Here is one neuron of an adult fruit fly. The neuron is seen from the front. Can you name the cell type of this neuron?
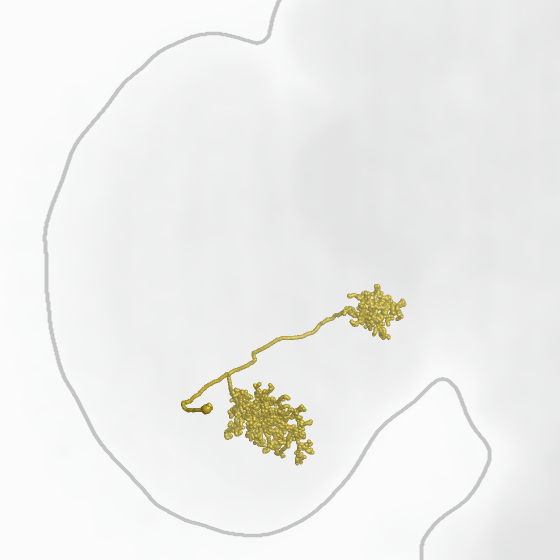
Tm32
